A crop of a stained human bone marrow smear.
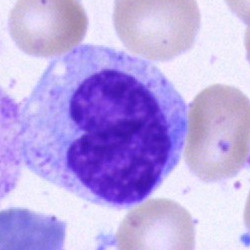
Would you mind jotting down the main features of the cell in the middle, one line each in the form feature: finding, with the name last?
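Cytoplasm: plentiful, pale grey-blue
Nuclear shape: kidney-shaped, notched on the left side
Position: nucleus toward the right, wider band of cytoplasm on the left
Chromatin pattern: clumped, lighter patches between darker areas
Identity: monocyte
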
